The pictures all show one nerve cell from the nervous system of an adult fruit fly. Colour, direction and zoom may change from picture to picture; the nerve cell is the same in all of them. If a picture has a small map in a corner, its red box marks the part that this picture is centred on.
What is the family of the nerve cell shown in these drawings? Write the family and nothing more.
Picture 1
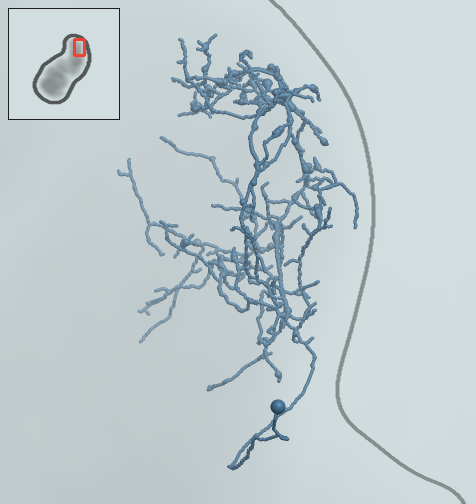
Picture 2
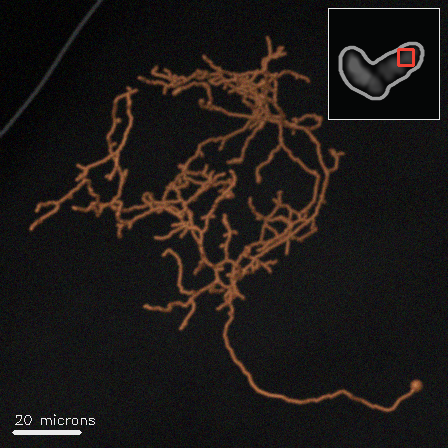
hemilineage 14A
